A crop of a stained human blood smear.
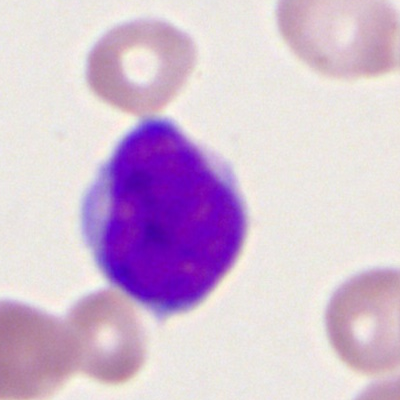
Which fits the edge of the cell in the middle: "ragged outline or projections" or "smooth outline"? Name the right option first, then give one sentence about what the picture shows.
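Ragged outline or projections. The cell outline is irregular, with a small tapering tag of cytoplasm at its lower edge.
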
